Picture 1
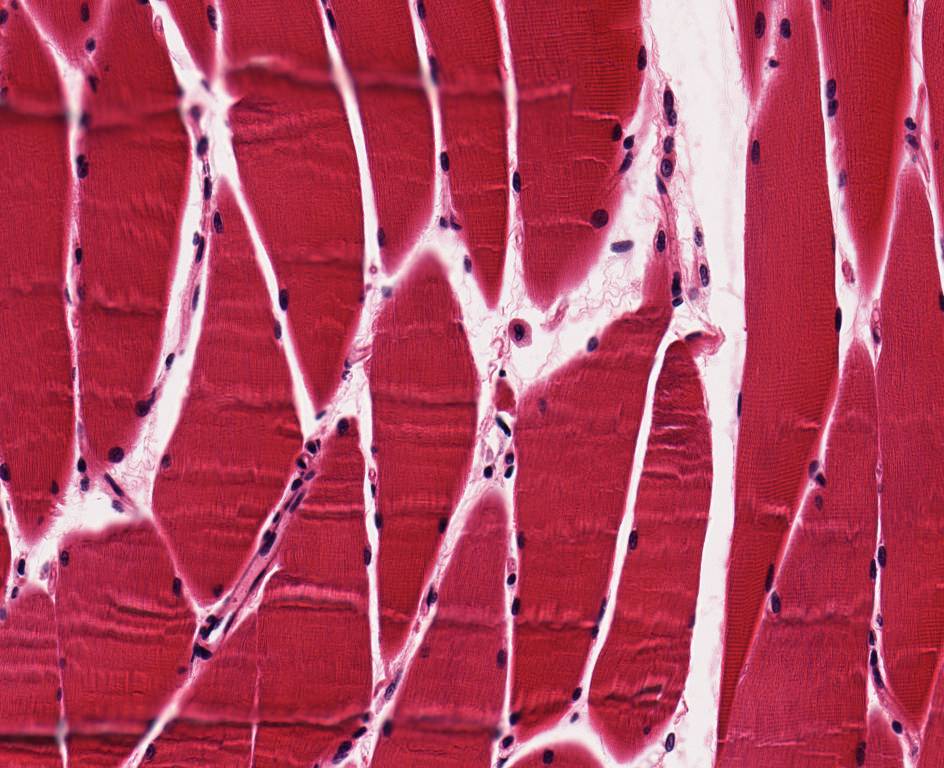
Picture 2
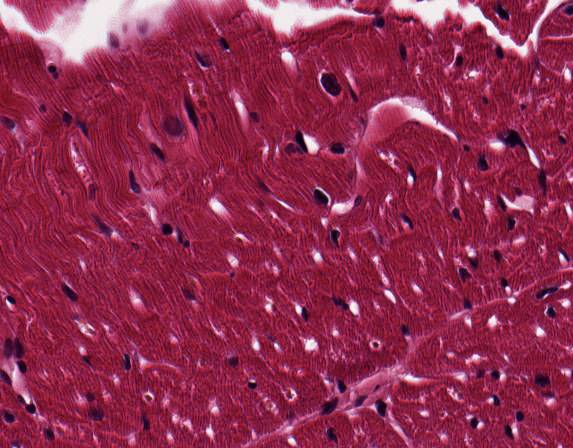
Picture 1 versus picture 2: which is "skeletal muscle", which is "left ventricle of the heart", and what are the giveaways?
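Picture 1 shows skeletal muscle; picture 2 shows the left ventricle of the heart. In picture 1, long, deep red fibres lie side by side, running mainly from top to bottom, with fine cross-striations across their width and strongly, evenly eosinophilic cytoplasm. Their dark oval nuclei sit at the edges of the fibres, not in the centres. In picture 2, the mostly oval, dark-staining nuclei lie centrally within the fibres, and many have a pale clear zone at their ends. Fine parallel lines run along the length of these fibres.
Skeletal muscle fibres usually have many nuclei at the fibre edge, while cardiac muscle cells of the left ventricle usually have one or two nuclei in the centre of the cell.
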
